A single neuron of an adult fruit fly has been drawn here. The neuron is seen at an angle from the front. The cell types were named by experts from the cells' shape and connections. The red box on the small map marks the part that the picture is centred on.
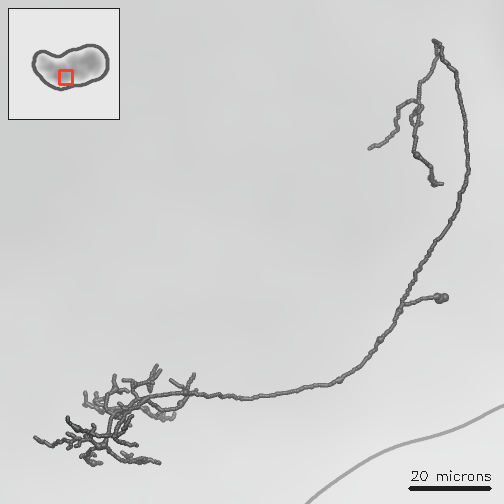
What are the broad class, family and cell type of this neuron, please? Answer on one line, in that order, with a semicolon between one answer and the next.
optic-lobe intrinsic neuron; MeLo; MeLo3a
